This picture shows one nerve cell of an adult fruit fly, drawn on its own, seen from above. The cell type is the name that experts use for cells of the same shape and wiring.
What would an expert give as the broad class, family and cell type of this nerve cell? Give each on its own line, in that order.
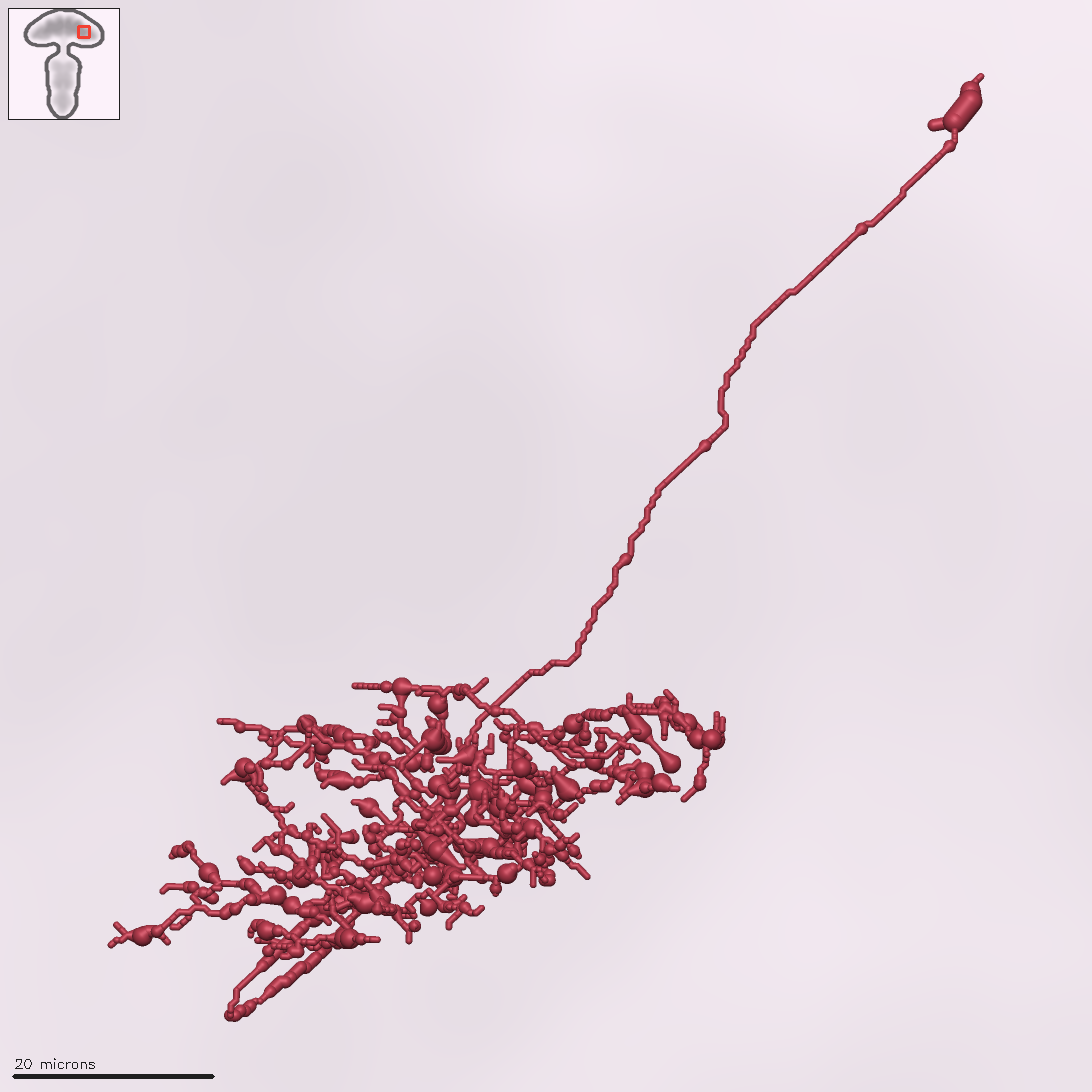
optic-lobe intrinsic neuron
Tm
Tm23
